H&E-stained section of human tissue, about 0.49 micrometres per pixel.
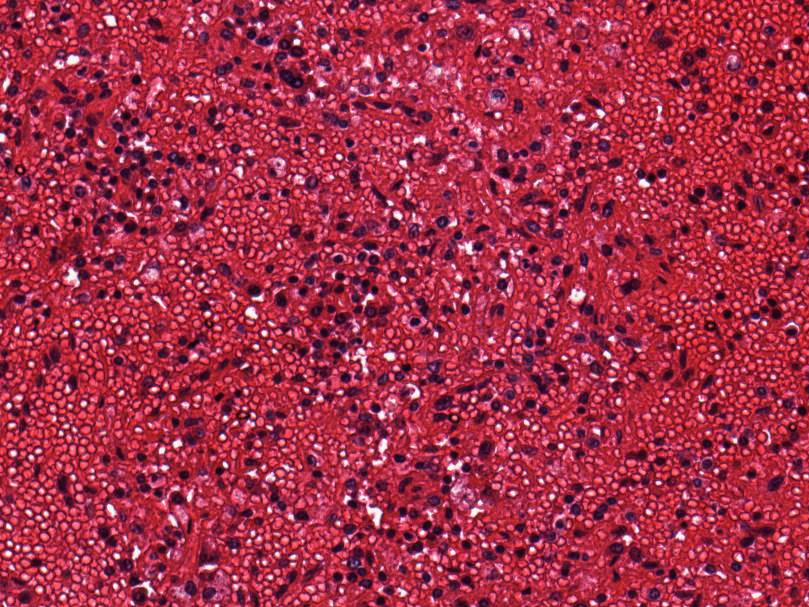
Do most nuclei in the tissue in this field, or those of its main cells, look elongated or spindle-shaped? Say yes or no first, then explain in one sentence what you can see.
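No. Most nucleated cells have small, round, darkly stained nuclei.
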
